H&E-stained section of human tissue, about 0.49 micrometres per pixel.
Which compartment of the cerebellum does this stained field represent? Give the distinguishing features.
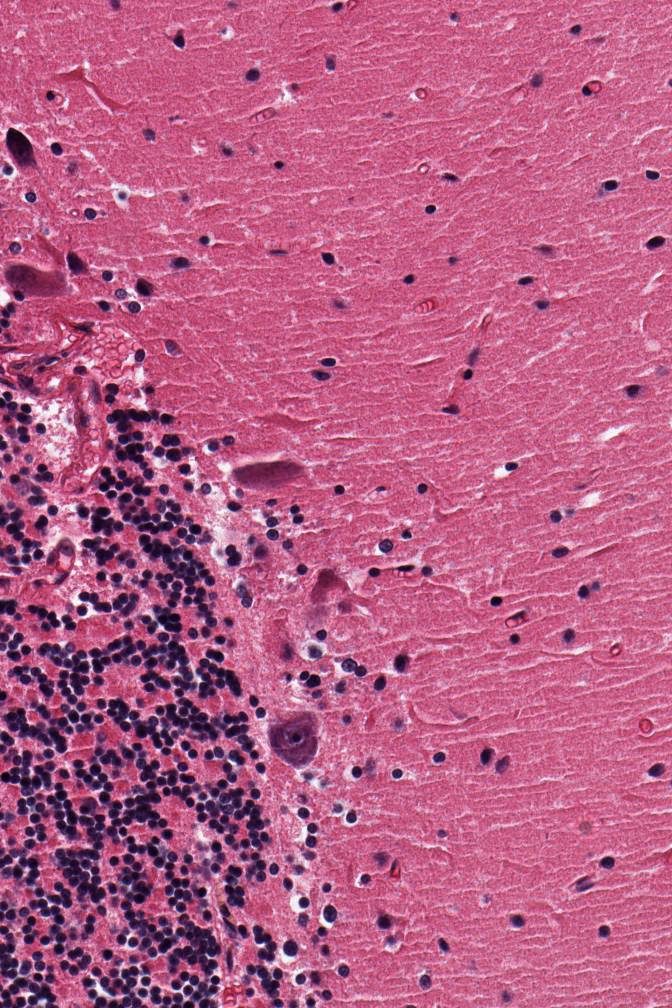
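The molecular layer is the pale pink, sparsely nucleated tissue on the right and upper part of the field. It is finely fibrillar, its few small nuclei spread fairly evenly, with thin capillaries, some holding red blood cells.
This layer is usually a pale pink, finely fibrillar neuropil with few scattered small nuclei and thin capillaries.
Those scattered nuclei, not in rows of haloed oligodendrocyte nuclei, set it apart from white matter. A crowded band of small dark nuclei fills the left.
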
